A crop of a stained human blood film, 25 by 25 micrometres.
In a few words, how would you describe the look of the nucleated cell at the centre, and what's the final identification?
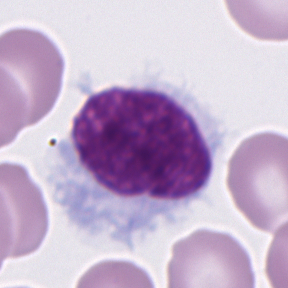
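Starting at the border: many fine, hair-like cytoplasmic projections fringe the cell all round. The cytoplasm is broadest on the lower-left side of the nucleus. The nucleus itself is a single unlobed mass, oval in outline and about 12 by 9 micrometres. Its chromatin is finely mottled rather than coarsely clumped. This is a hairy cell.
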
